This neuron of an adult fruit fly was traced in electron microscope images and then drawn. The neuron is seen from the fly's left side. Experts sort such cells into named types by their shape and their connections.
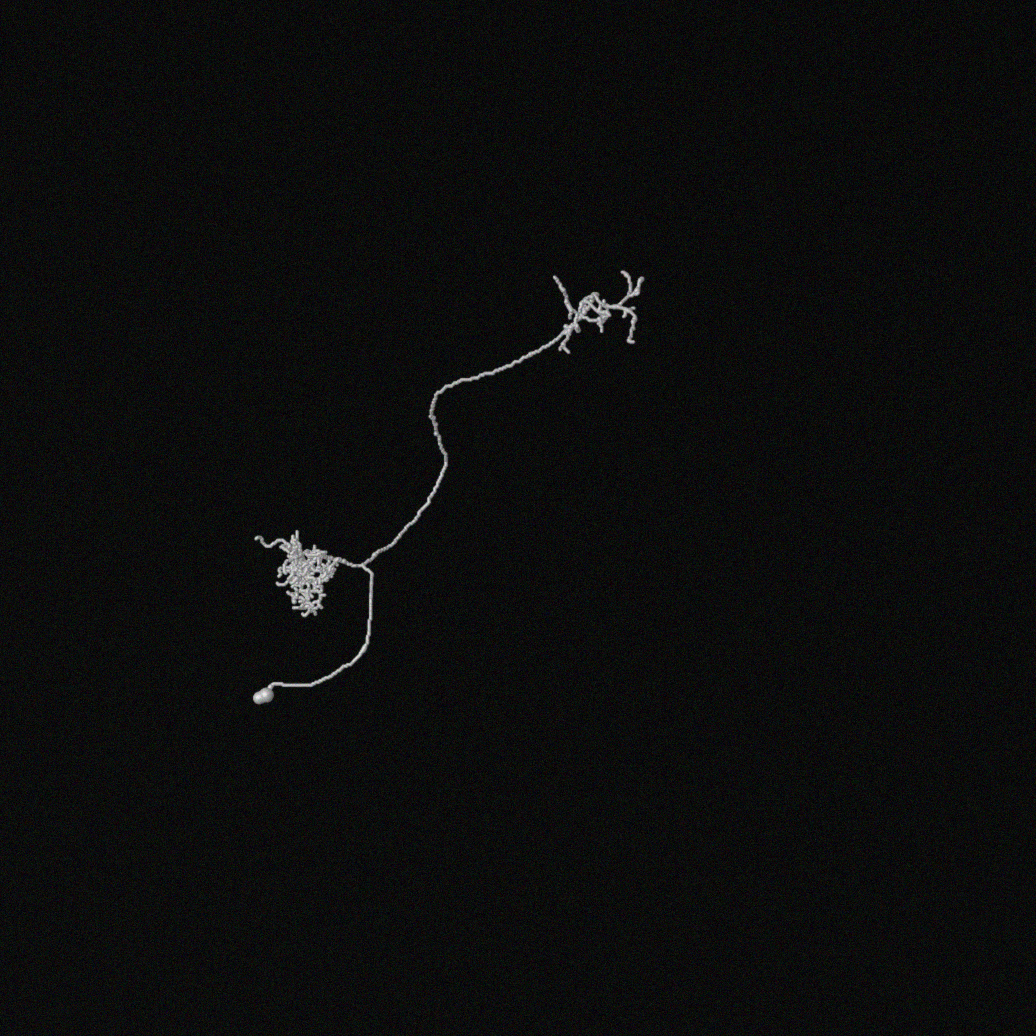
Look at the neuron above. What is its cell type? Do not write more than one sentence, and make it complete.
This neuron is classified under the cell type VL2a_vPN.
